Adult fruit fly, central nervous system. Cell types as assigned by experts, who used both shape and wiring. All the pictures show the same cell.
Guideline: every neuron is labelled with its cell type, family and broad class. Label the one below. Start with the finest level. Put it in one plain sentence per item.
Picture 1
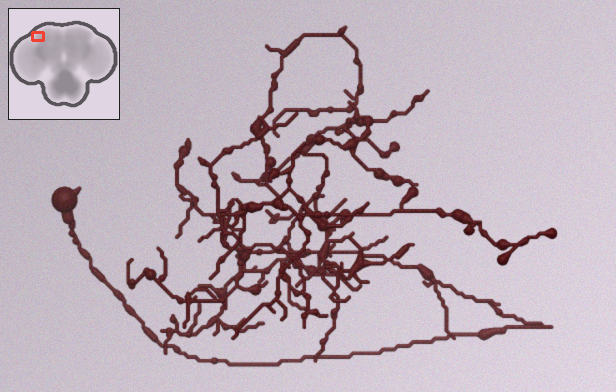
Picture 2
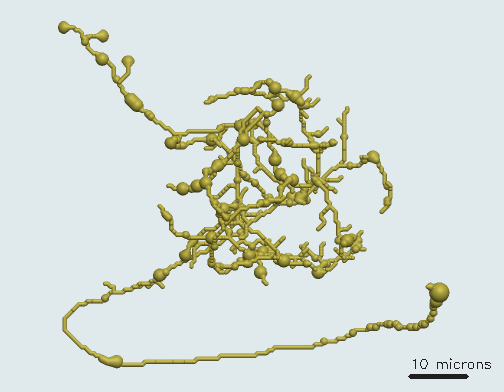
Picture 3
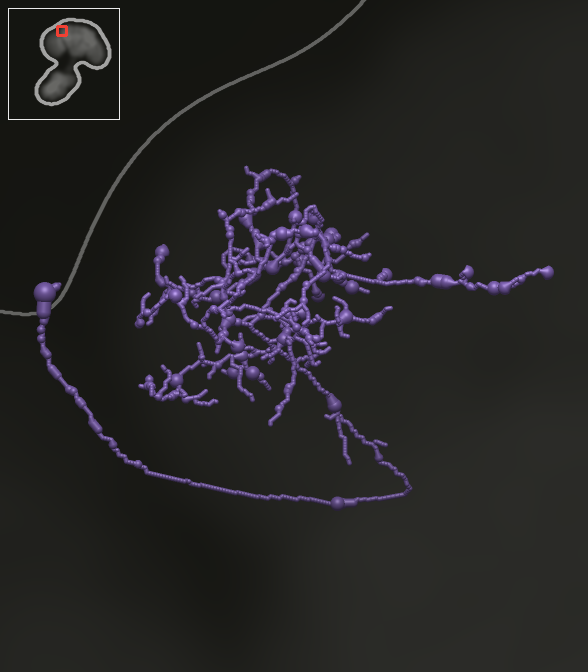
Type CB1850 of hemilineage LHp1, a central-brain intrinsic neuron.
